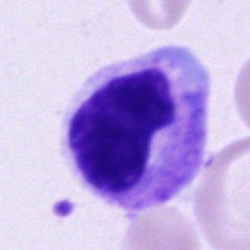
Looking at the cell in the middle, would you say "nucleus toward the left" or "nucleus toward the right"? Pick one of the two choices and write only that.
Nucleus toward the left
